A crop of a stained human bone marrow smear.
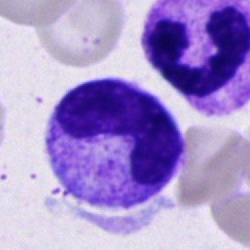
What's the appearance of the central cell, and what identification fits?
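Start with the nucleus, which is deeply indented into a curved, kidney-like shape. It curves along the upper and right parts of the cell, and its hollow faces the lower left. Its chromatin is dark purple and dense. Now look at the cytoplasm, which holds many fine purple granules. This is a band neutrophil.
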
